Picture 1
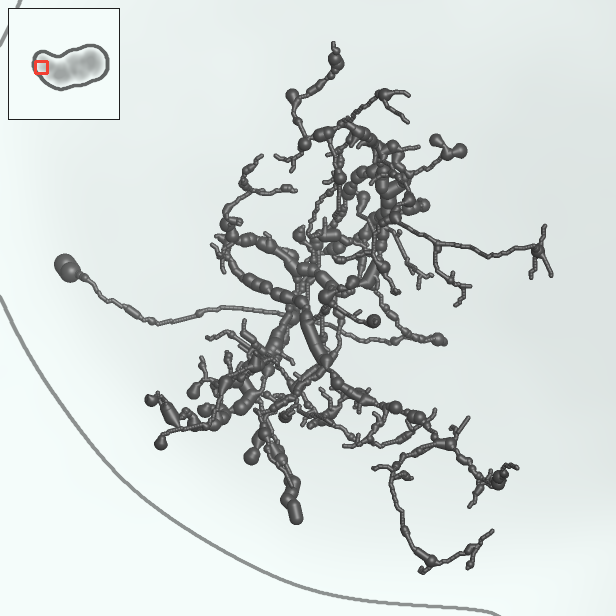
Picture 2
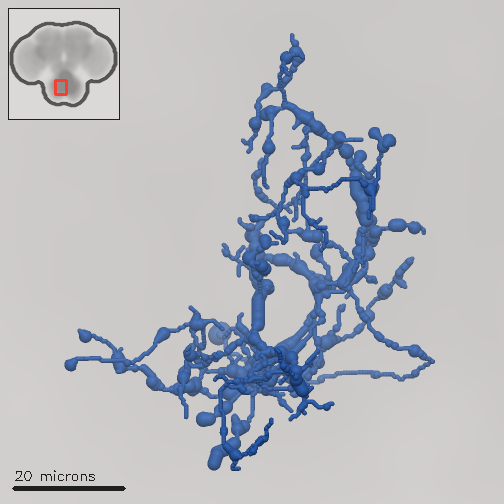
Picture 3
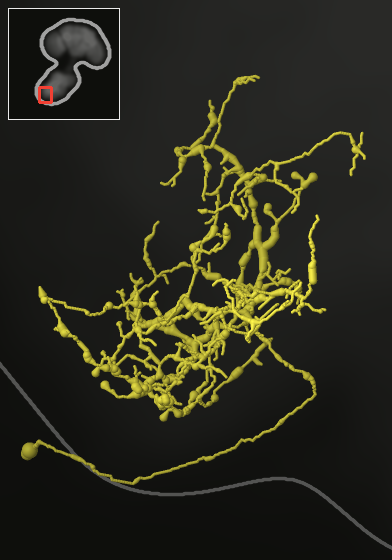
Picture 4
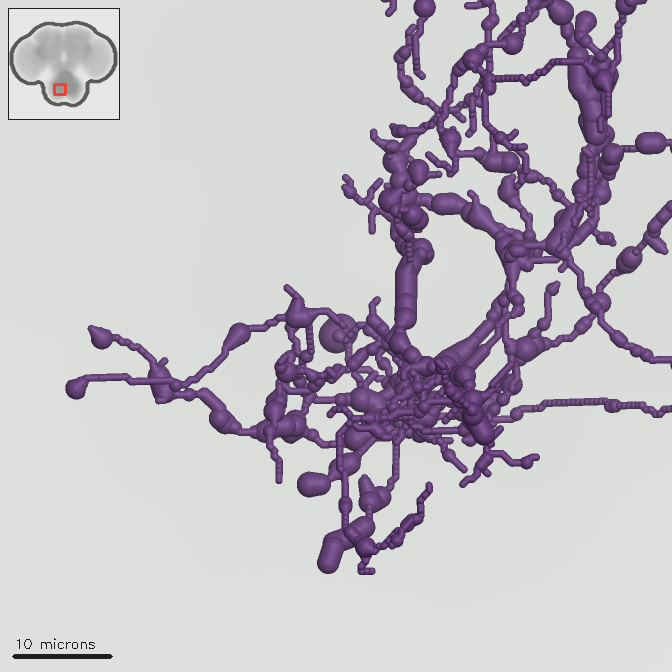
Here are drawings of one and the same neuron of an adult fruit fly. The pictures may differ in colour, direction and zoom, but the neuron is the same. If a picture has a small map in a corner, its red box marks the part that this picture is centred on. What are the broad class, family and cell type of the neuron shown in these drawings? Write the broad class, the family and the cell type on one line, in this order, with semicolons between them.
nerve-cord intrinsic neuron; hemilineage 01B; IN01B016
